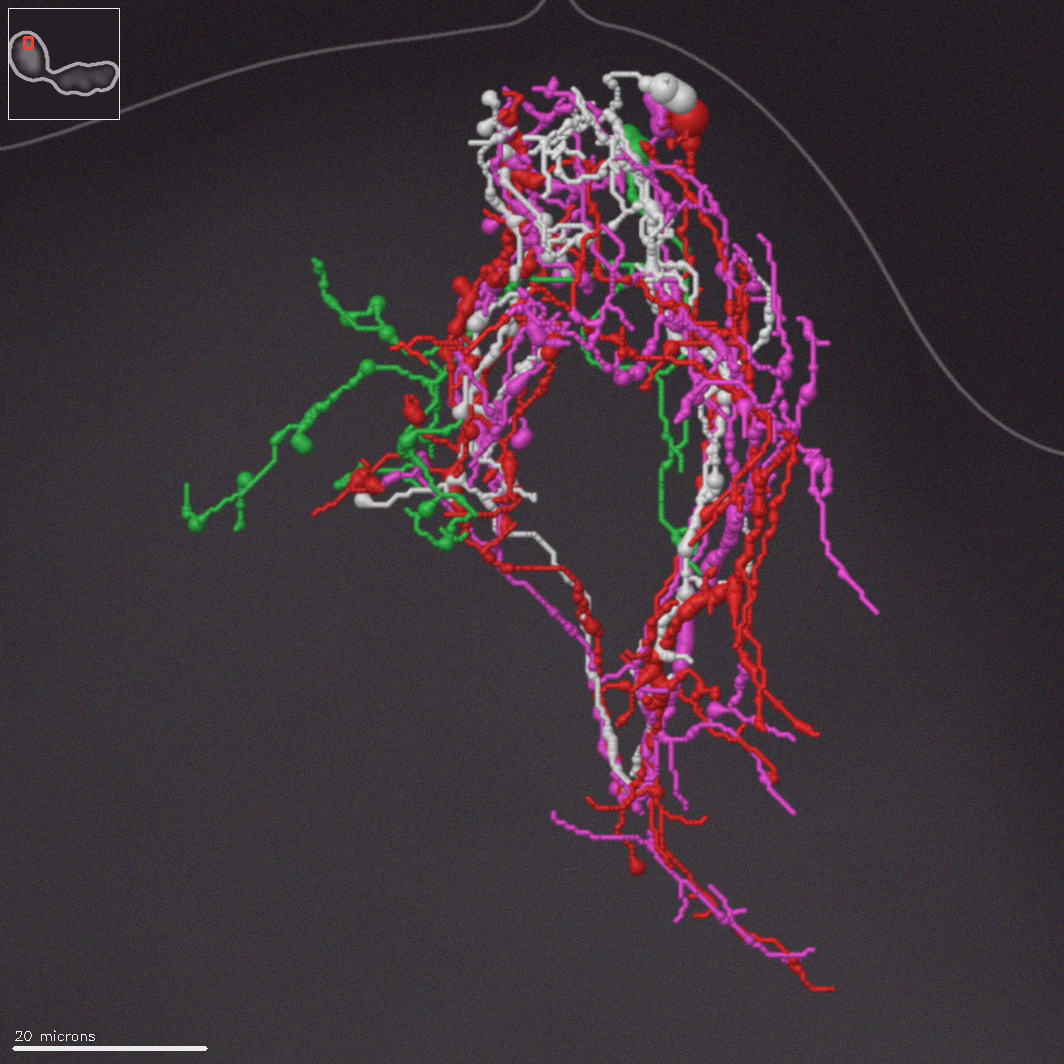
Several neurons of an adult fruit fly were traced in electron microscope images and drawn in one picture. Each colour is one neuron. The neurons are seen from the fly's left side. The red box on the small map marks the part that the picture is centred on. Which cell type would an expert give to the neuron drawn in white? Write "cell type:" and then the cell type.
cell type: CB4023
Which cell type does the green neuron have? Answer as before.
cell type: CB4134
